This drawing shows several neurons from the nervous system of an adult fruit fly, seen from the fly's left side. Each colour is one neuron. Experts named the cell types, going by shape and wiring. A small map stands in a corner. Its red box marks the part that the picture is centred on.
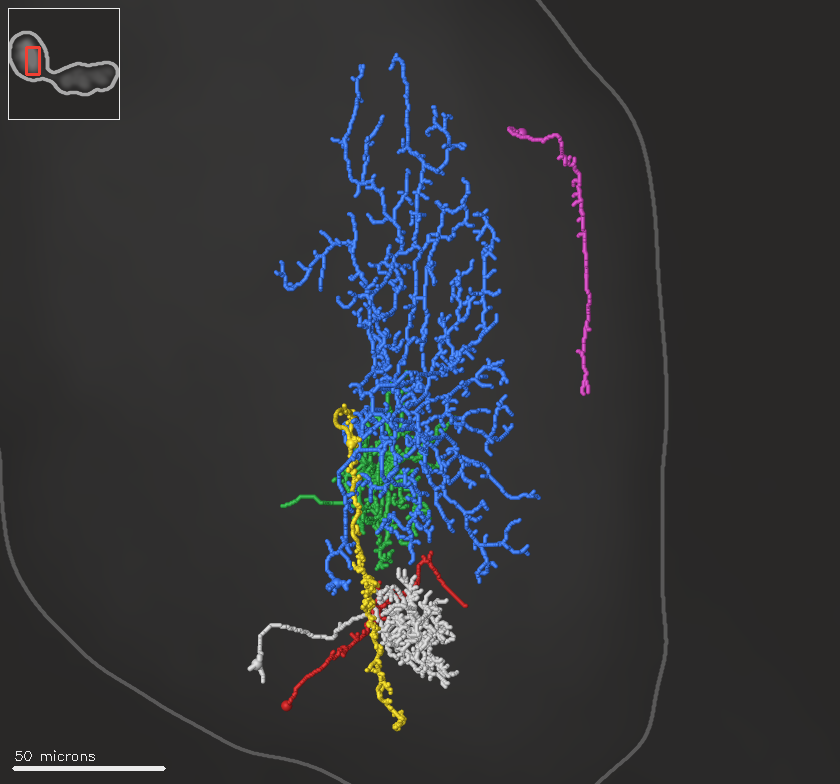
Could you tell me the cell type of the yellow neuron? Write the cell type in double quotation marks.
"Dm3c"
